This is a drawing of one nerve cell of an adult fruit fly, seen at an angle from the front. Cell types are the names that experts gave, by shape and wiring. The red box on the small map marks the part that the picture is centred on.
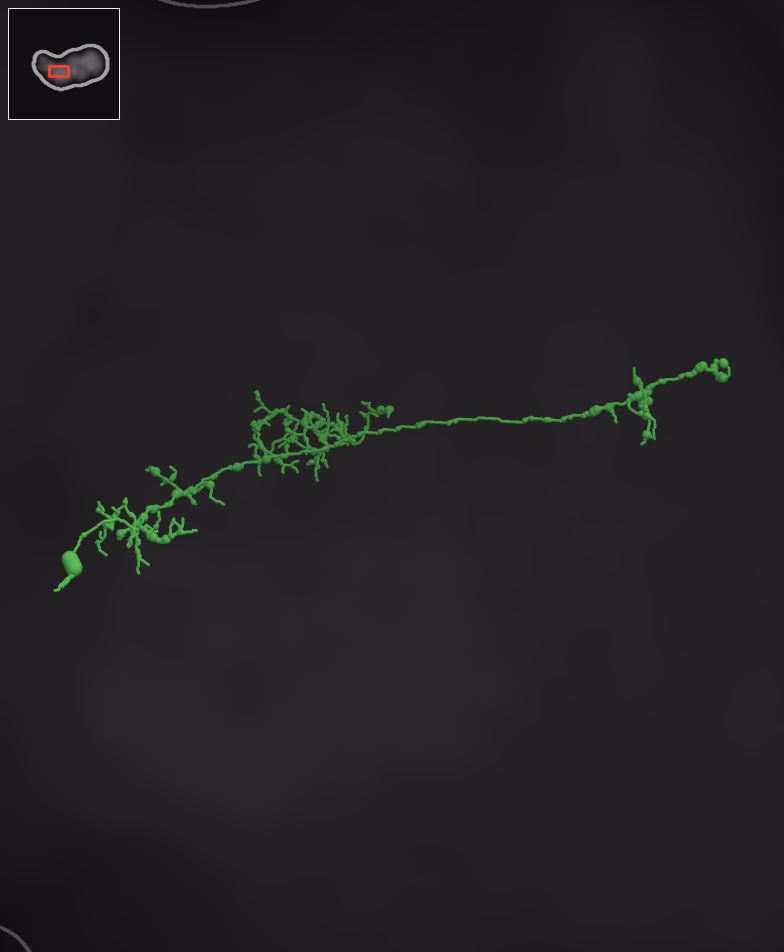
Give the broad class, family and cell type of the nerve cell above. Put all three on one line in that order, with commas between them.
optic-lobe intrinsic neuron, TmY, TmY4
